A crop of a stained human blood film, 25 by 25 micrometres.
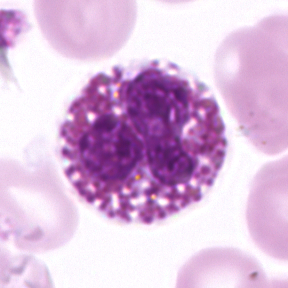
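Eosinophil in a stained smear of human peripheral blood, about 14 micrometres across. The cytoplasm is packed with coarse, round, reddish-purple granules. The nuclear lobes remain visible rather than hidden beneath them. The chromatin is dense, dark purple and clumped.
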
